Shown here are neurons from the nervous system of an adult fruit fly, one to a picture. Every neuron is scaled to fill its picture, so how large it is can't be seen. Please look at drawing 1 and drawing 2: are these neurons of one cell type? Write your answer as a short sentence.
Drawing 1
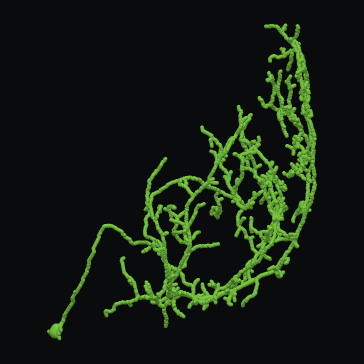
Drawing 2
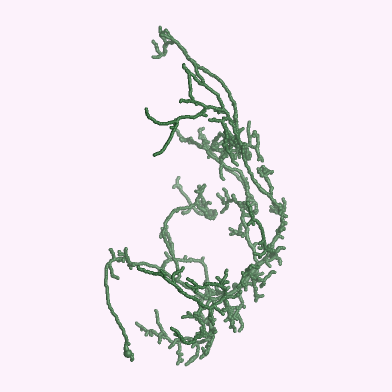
They are of the same cell type.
